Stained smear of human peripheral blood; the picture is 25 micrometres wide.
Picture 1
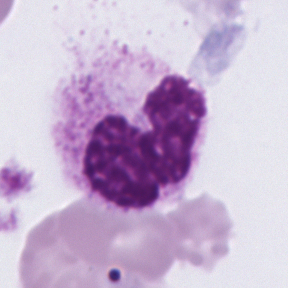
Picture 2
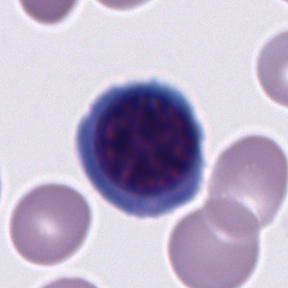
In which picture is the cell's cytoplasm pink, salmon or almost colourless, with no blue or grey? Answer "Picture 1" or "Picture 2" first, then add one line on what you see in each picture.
Picture 1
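Picture 1: The cytoplasm between the granules is pale and nearly colourless.
Picture 2: The cytoplasm is a rim of deep blue, widest on the lower-left side.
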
